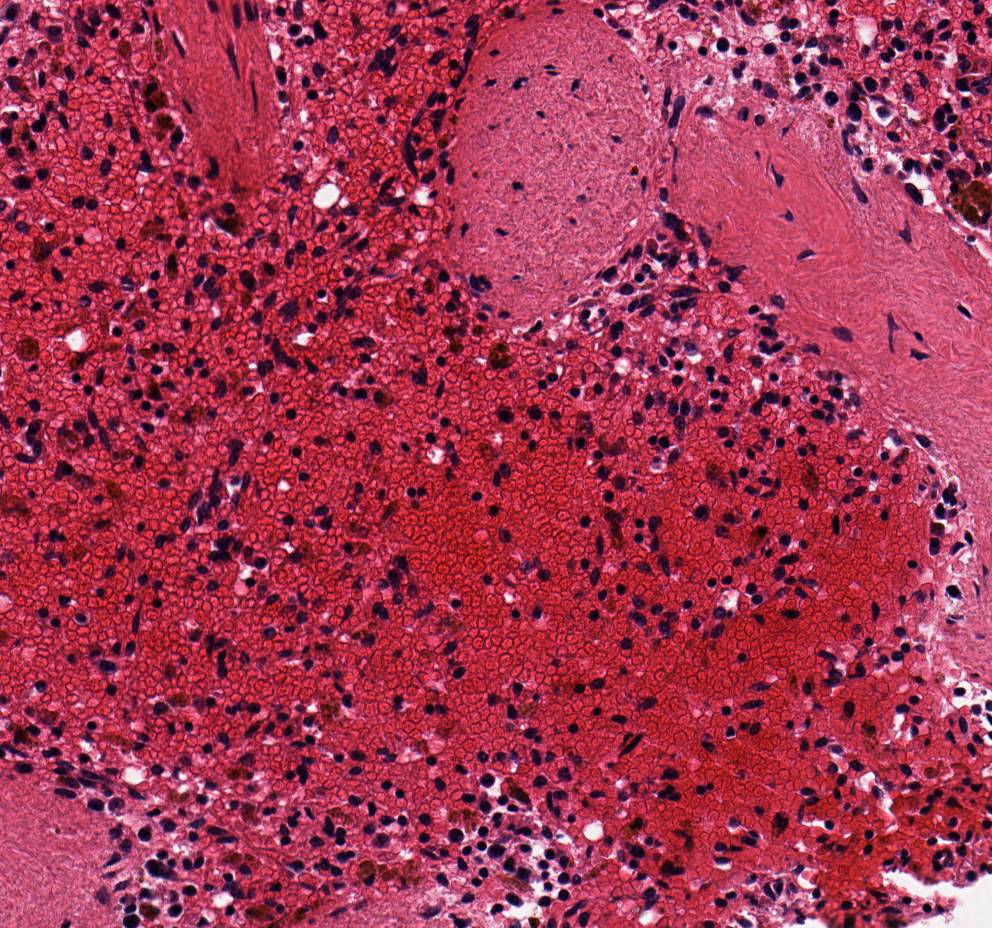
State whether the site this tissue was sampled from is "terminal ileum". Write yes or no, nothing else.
no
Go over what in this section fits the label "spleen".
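Quick note on this spleen: most of the field is taken up by sheets of closely packed red blood cells.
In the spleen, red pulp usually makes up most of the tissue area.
The red cell sheets filling most of this field agree with that. Dotted through those sheets are the small dark round nuclei of scattered nucleated cells, and some cells among the red cells hold brown granular pigment. The pale pink bundles carry only sparse elongated nuclei.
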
